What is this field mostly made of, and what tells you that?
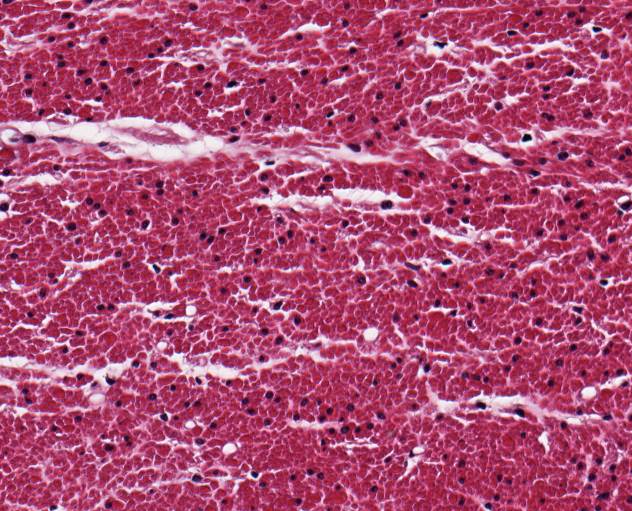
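This is smooth muscle. See how small polygonal eosinophilic profiles pack the field, as if fibres were cut across.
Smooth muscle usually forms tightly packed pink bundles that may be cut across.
Small dark nuclei lie evenly scattered, in only a minority of profiles, and look mostly round.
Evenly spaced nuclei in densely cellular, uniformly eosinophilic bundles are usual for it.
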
